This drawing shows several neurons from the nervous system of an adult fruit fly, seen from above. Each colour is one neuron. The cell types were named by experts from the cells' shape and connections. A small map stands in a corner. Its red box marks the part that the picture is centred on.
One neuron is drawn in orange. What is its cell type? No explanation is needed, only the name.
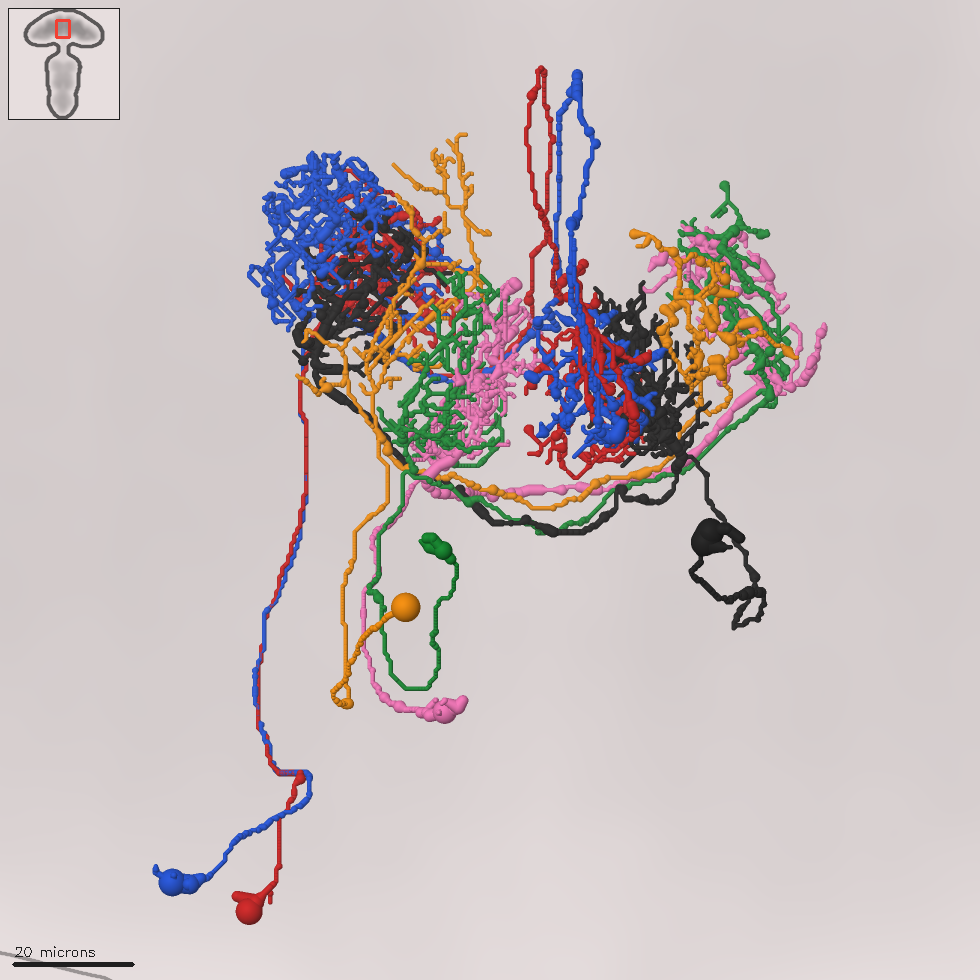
hDeltaK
